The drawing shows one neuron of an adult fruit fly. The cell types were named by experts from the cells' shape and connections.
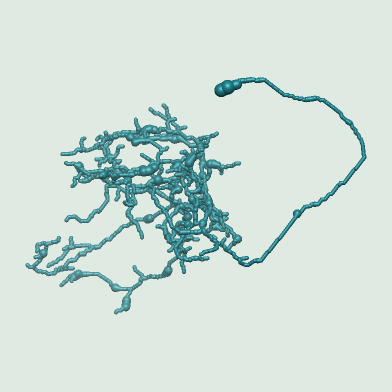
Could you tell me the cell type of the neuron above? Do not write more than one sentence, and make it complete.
By type, the neuron is IN20A.22A058.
